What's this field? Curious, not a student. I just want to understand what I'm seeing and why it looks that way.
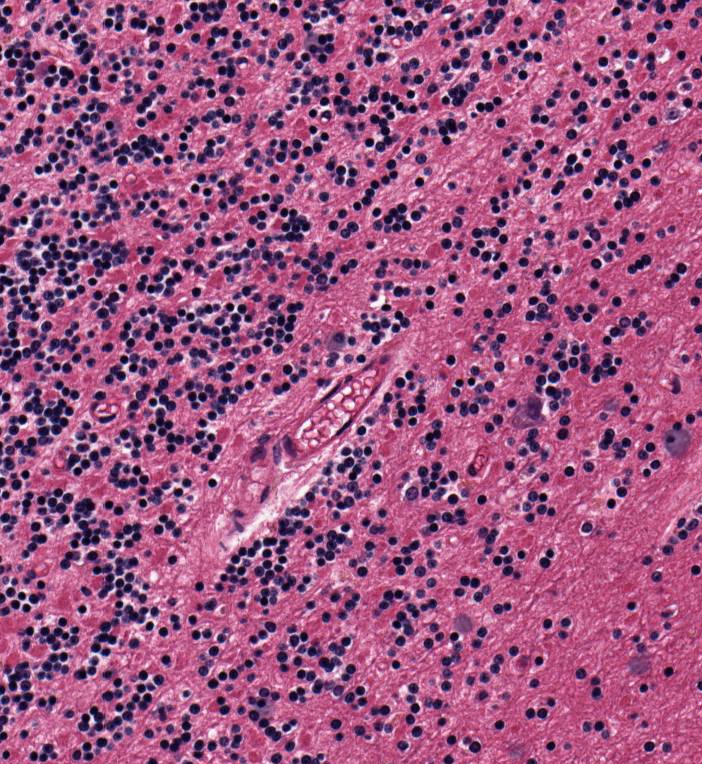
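What you're seeing is mainly the granular layer of the cerebellum. Notice the small, round, uniformly dark nuclei with barely visible cytoplasm, packed most densely at upper left and thinning toward lower right.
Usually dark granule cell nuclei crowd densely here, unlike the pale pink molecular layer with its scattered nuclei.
The pink background between cells is finely fibrillary.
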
